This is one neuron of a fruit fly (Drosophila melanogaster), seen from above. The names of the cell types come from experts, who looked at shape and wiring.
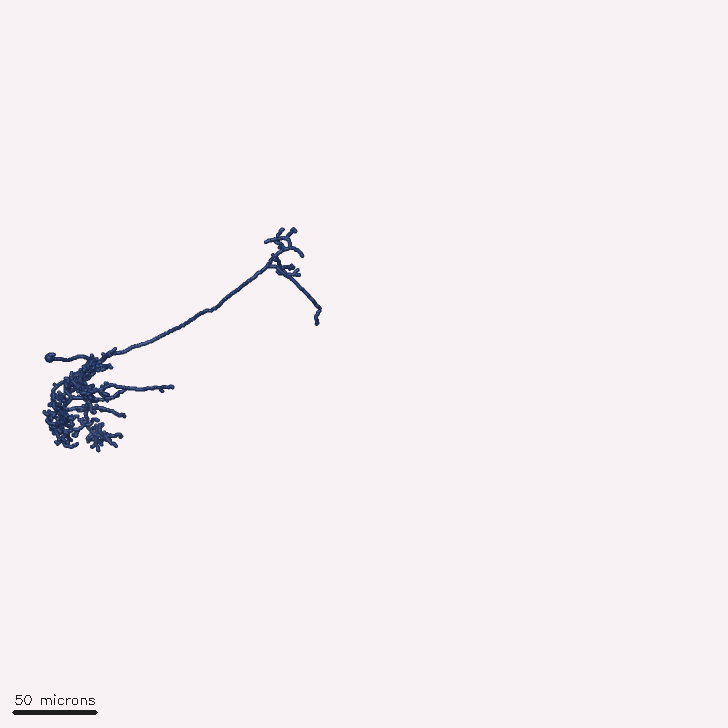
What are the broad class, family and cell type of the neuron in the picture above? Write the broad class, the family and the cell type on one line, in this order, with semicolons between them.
central-brain intrinsic neuron; hemilineage LHl2_dorsal; LHAD1b2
